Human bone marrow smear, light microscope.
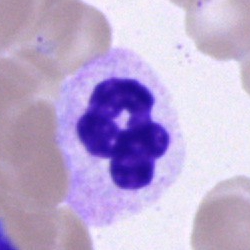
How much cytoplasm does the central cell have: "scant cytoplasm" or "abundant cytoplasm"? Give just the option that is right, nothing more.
Abundant cytoplasm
